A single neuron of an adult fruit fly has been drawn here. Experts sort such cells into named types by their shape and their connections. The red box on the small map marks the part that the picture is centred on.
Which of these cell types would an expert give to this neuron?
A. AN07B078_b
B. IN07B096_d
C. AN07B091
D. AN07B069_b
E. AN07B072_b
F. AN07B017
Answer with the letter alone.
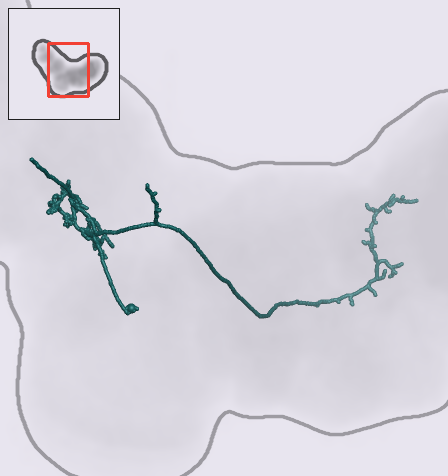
A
